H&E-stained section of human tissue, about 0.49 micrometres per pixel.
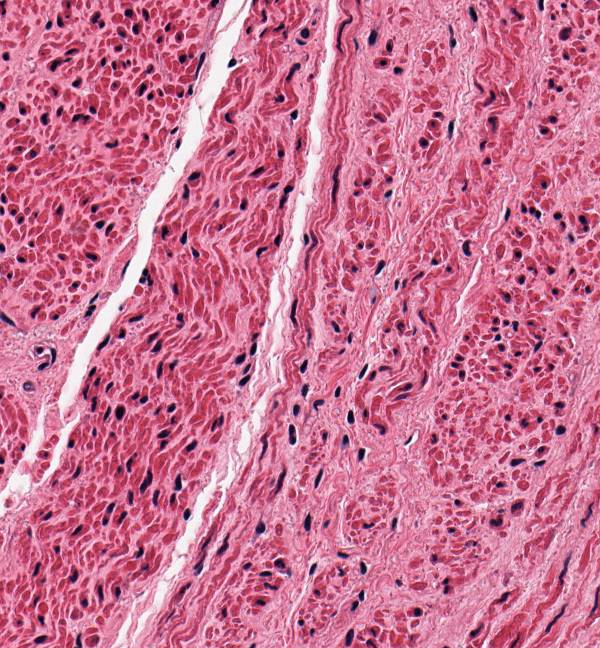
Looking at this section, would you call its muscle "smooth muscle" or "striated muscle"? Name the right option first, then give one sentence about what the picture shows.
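Smooth muscle. In the central band the smooth muscle cells run obliquely, roughly parallel to the white clefts.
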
